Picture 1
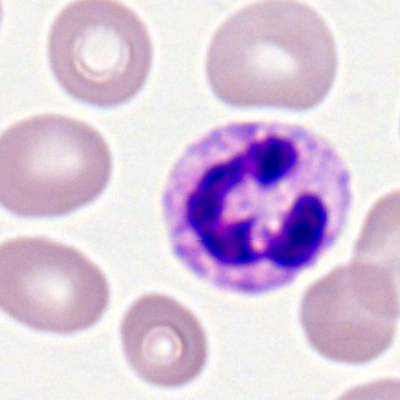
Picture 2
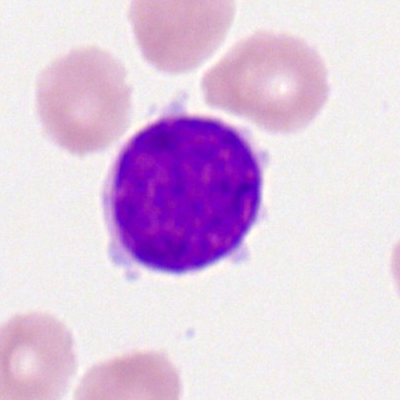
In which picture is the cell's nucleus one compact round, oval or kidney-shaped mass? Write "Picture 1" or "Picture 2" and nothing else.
Picture 2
